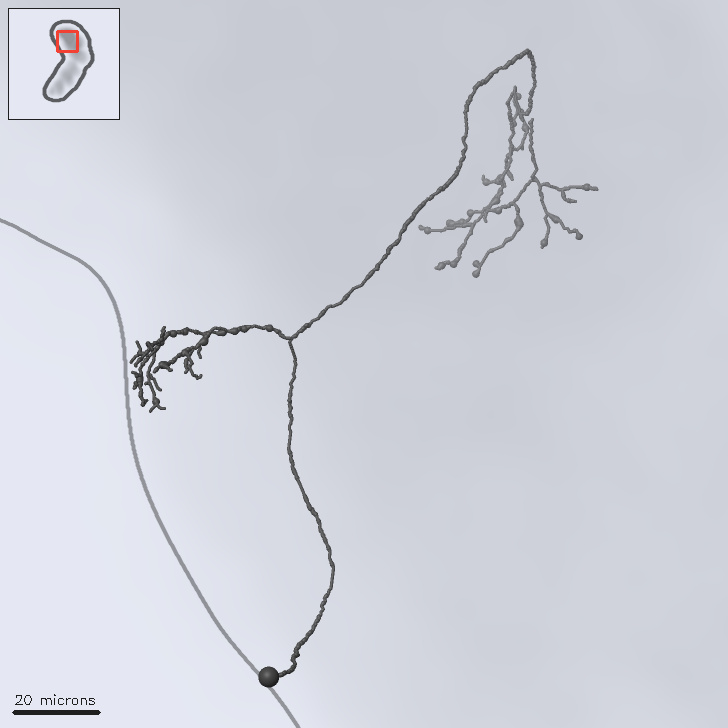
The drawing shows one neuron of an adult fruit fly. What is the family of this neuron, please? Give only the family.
hemilineage DL1_dorsal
